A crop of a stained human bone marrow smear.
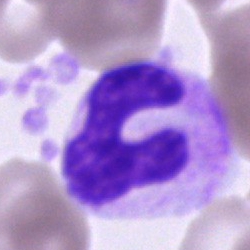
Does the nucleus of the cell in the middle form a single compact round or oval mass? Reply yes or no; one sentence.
No, bent into a band without separate lobes, the nucleus is not compact.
